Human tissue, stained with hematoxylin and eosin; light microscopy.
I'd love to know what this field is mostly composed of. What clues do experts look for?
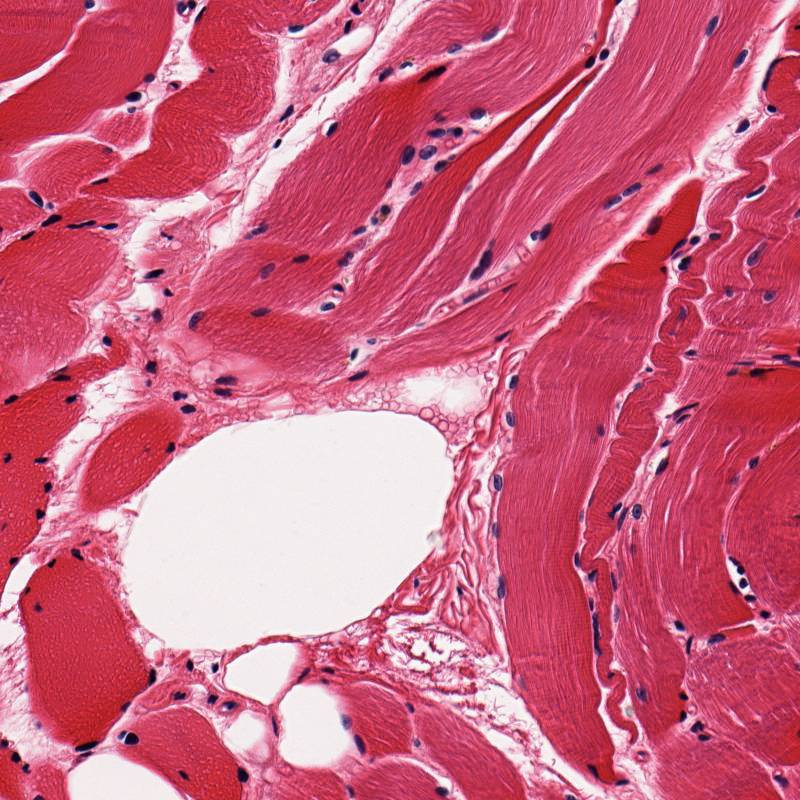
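This field shows skeletal muscle. What decides is where the dark, flattened nuclei lie: at the fibre edges, not the centres.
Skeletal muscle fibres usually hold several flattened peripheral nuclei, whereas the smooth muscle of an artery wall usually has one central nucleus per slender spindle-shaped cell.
Loose, pale pink connective tissue fills the gaps between fibres and surrounds a single large, empty oval space just left of centre in the lower half. Narrow clear clefts separate many neighbouring fibres.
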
